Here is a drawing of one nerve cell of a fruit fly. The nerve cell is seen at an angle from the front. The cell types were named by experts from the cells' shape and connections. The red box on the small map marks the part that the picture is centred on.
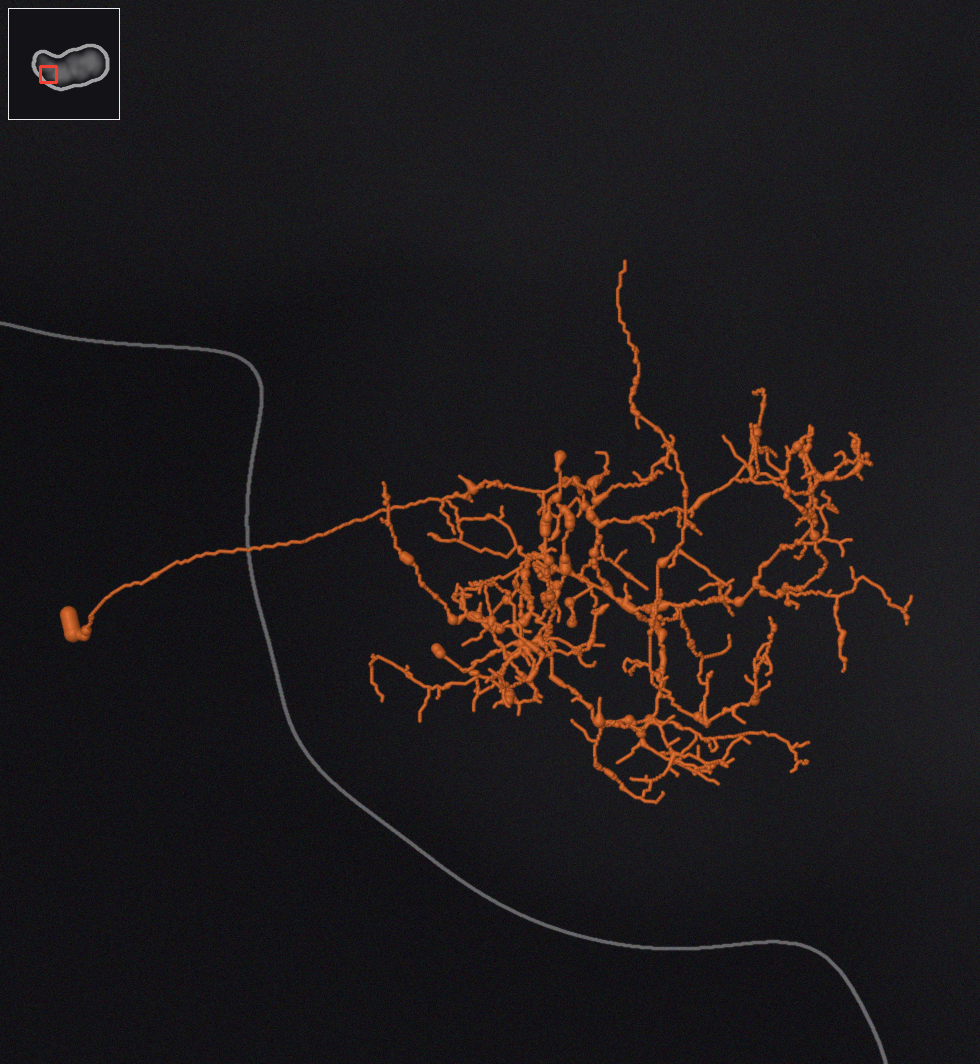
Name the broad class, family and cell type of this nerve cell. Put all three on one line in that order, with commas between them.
nerve-cord intrinsic neuron, hemilineage 20A.22A, IN20A.22A045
